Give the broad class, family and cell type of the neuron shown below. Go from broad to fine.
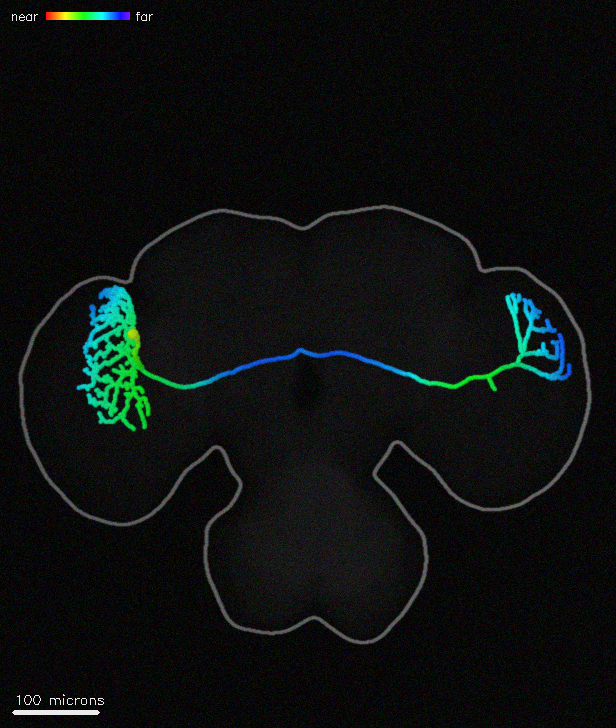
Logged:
optic-lobe intrinsic neuron; hemilineage VPNl&d1_lateral; MeVPMe10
